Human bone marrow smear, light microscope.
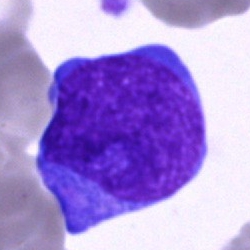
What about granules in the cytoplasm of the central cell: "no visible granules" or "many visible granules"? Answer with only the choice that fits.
No visible granules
